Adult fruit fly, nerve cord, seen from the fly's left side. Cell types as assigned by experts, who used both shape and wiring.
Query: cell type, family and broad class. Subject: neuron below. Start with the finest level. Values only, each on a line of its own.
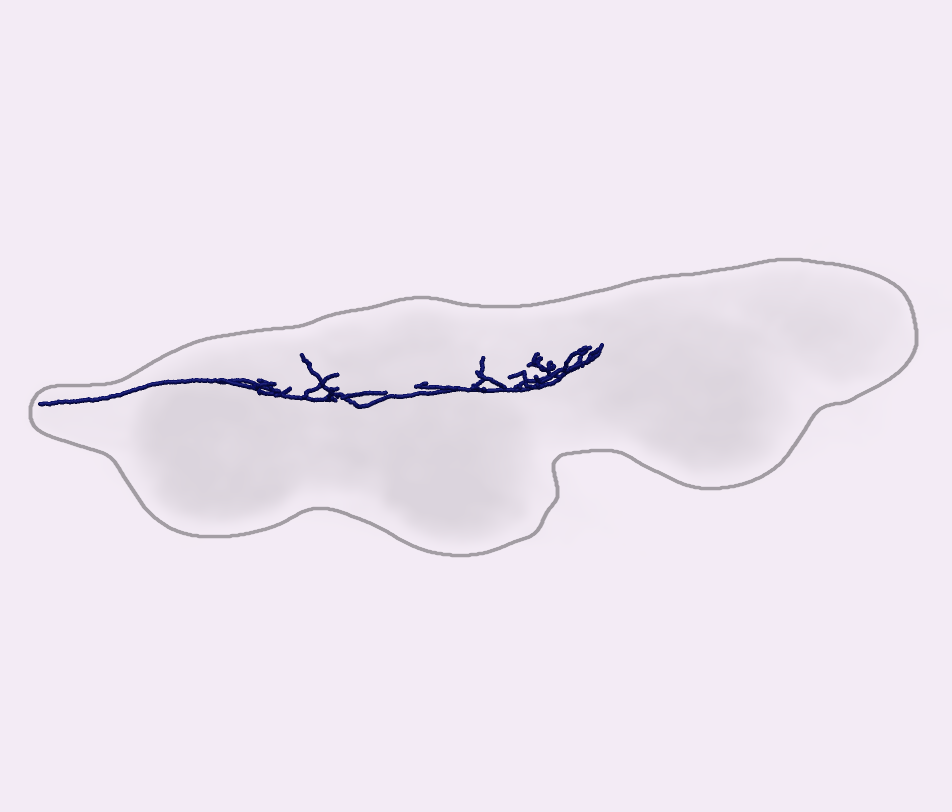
DNg94
DNg
descending neuron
